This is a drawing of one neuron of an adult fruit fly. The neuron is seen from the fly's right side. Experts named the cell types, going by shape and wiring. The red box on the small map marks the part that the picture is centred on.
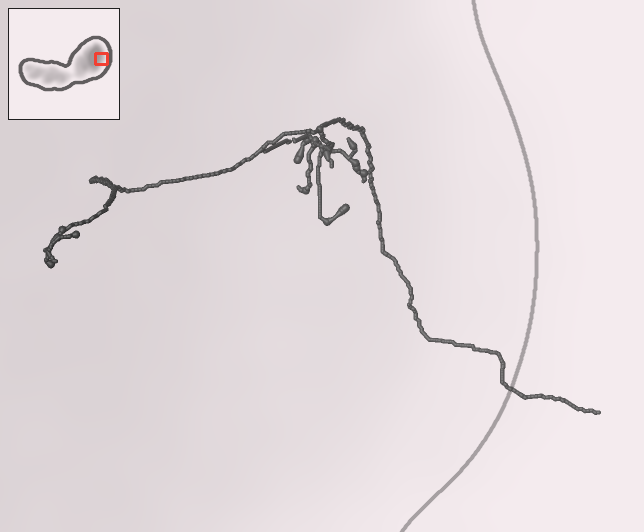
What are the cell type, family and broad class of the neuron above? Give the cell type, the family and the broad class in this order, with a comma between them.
ORN_DL1, class olfactory, sensory neuron entering the brain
